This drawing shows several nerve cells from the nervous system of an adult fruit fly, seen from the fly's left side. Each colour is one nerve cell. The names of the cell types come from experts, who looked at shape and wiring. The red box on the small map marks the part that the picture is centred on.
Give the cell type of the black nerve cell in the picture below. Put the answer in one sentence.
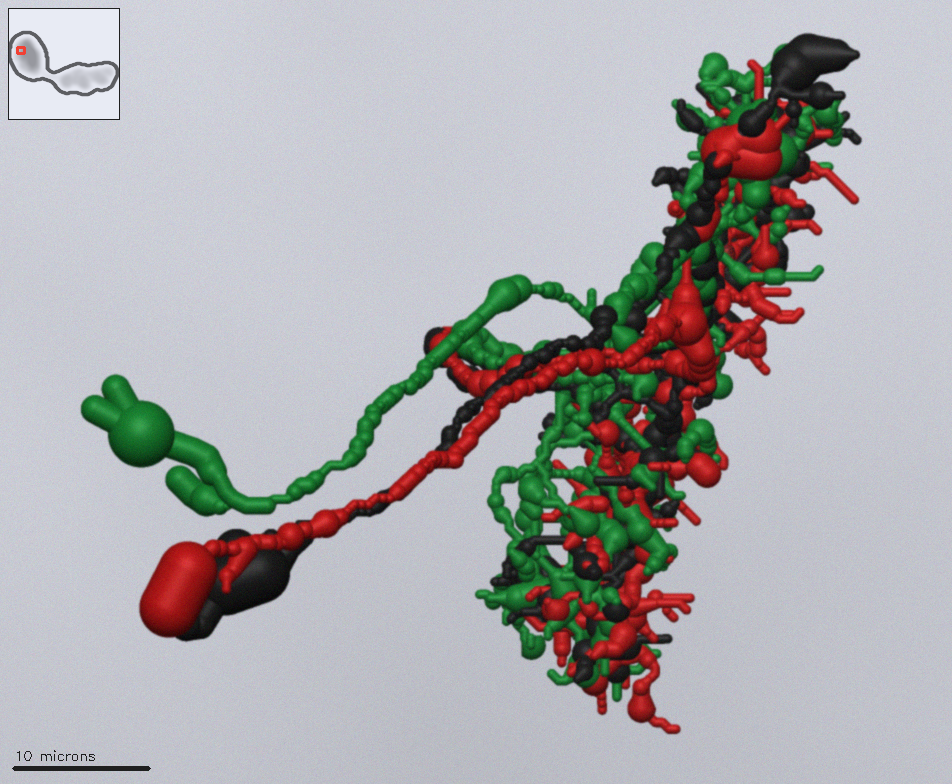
The cell type is ER3w_a.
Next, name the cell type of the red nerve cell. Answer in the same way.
The cell type is ER2_b.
